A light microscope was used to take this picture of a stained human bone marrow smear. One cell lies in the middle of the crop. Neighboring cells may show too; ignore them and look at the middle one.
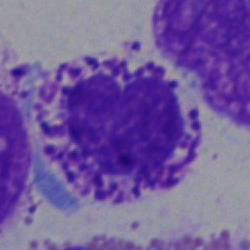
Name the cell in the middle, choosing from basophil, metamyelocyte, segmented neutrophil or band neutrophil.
basophil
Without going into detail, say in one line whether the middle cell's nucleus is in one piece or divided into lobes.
Segmentation of the nucleus into two or more lobes is the finding.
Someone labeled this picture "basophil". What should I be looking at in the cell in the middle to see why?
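Taking the points in order, the chromatin of this basophil is dense and dark purple. Next, the granules are coarse and dark purple, crowded in a ring around the edge of the nucleus.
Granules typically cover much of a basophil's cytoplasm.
Against that, the cytoplasm showing between the granules here is pale and nearly colourless.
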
